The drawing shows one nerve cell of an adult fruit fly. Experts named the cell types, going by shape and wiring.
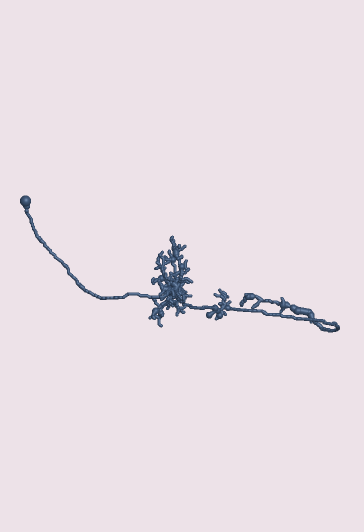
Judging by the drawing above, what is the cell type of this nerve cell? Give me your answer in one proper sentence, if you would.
This particular nerve cell has the cell type Tm4.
